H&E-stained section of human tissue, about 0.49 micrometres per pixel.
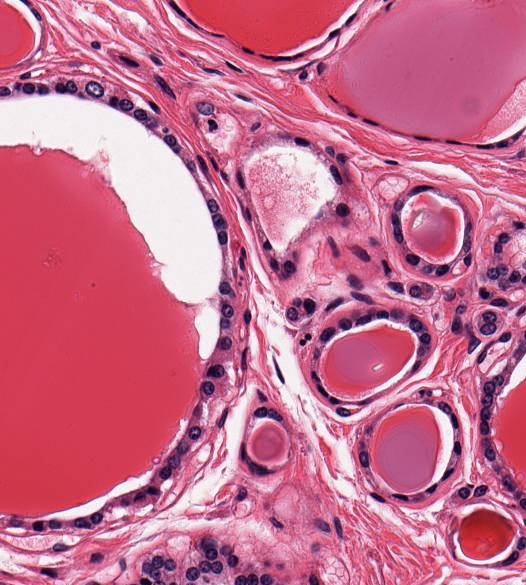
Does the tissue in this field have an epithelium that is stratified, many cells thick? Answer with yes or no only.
No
